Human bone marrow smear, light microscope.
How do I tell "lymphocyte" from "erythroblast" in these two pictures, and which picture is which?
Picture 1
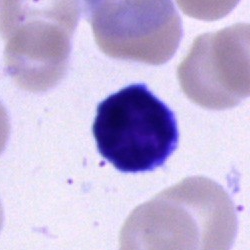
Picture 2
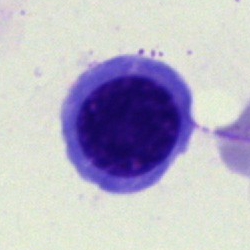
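In picture 1 we see a lymphocyte, and in picture 2 an erythroblast. In the lymphocyte, the nucleus fills almost the whole cell.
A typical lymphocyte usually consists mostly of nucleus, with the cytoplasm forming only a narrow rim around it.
The erythroblast's cytoplasm is blue, with no obvious granules and no vacuoles. Both cells have dense chromatin: very dark blue-purple with only faint mottling in the lymphocyte, dark purple in the erythroblast. The outlines differ as well, the lymphocyte's being slightly angular and faintly bumpy rather than smoothly round, the erythroblast's roughly round. The lymphocyte shows no nucleoli, no granules and no vacuoles.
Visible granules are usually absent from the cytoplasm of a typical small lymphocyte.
On its right, the erythroblast is linked by a thin strand to a neighbouring cell at the right edge of the picture.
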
